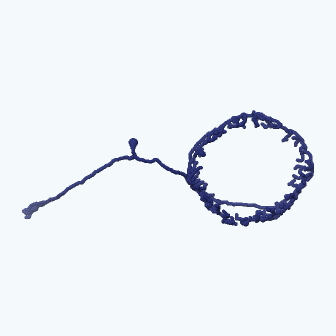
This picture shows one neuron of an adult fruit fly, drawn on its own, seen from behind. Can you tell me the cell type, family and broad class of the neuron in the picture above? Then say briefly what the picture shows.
The cell type is ER4d. Its family is hemilineage EBa1. It is a central-brain intrinsic neuron. In this view it is more than twice as wide as it is tall.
